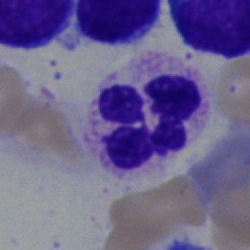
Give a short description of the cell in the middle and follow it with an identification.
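The chromatin is dense and dark purple, and no nucleoli are visible in the nucleus. Fine pink-violet granules are scattered through the cytoplasm, in which no vacuoles are seen. This is a segmented neutrophil.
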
